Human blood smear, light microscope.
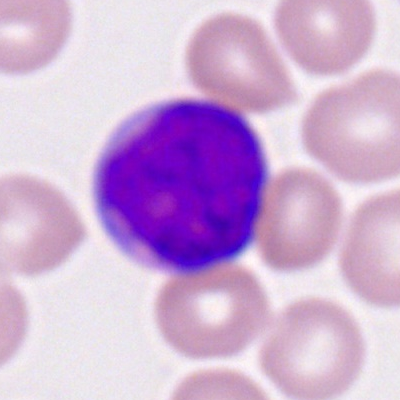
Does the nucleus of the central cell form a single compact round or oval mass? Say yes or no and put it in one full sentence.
Yes, the shape of the nucleus is one compact round or oval mass.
